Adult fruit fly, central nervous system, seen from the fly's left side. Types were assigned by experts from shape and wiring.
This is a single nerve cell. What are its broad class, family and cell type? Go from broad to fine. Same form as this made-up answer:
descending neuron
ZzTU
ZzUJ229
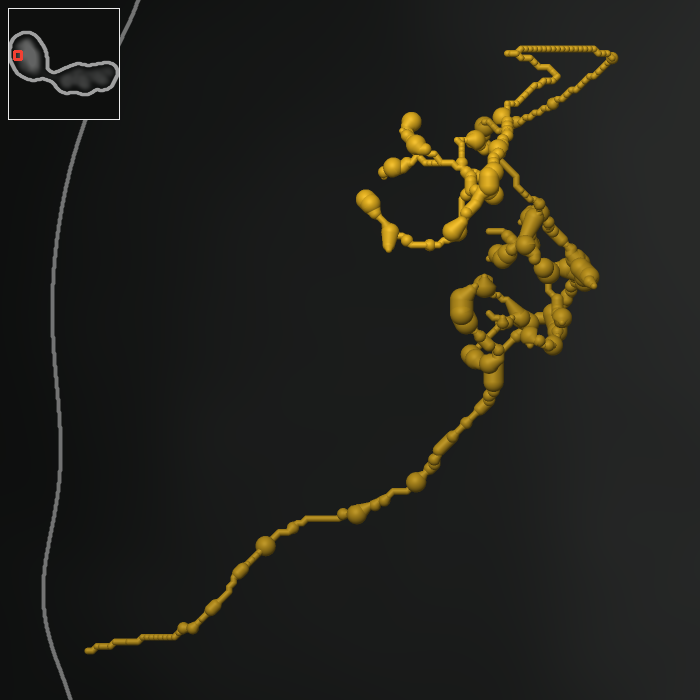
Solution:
sensory neuron entering the brain
class olfactory
ORN_DL2d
